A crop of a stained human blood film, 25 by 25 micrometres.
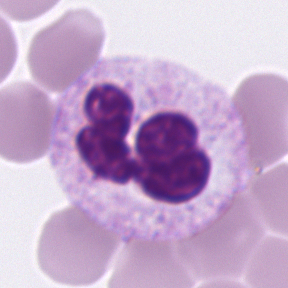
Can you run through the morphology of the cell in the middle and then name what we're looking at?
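First the nucleus, which forms two large masses lying side by side, left and right, with dark purple, densely clumped chromatin. Next the cytoplasm, abundant and pale pinkish-lilac, with fine lilac granules scattered evenly through it. Last the name: segmented neutrophil.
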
